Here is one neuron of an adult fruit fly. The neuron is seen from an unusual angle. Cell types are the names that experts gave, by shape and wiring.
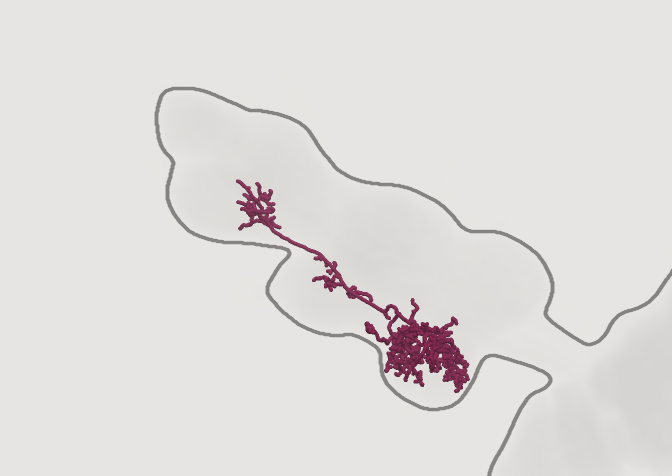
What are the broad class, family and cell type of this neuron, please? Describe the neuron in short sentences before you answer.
In this view it is about as wide as it is tall. This is a nerve-cord intrinsic neuron. The family is hemilineage 03B. The cell type is IN03B021.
